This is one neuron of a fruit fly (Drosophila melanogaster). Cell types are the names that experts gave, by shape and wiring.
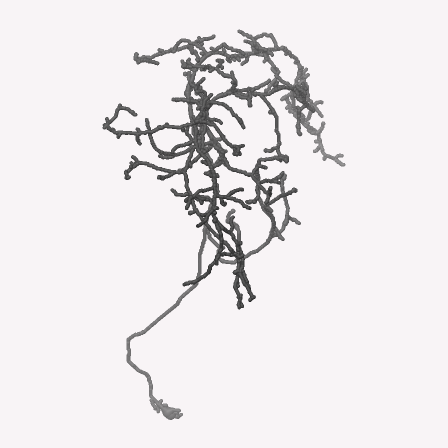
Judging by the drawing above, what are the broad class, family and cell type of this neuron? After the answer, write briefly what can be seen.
This is a nerve-cord intrinsic neuron. The family is hemilineage 00A. It is of cell type IN00A022. The picture shows dozens of branch ends. As drawn here it is taller than it is wide.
